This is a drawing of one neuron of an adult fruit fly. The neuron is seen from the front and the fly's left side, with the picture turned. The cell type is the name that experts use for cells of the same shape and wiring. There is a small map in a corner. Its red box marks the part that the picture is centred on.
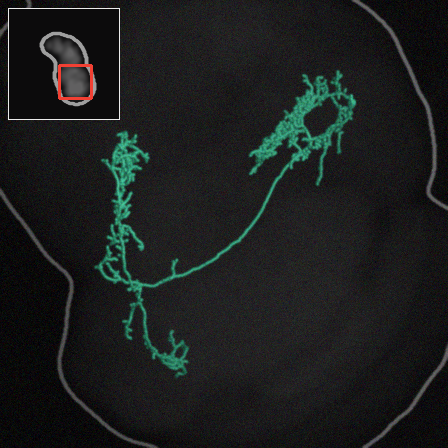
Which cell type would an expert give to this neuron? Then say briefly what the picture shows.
Its cell type is SIP105m. Its broad class is central-brain intrinsic neuron. The picture shows dozens of branch ends. In this view it is about as wide as it is tall.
